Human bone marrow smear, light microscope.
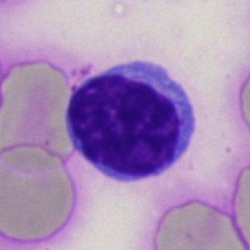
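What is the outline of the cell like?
Round and smooth.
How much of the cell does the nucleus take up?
Most of it, and its chromatin is dense and coarsely clumped.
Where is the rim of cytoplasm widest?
On the right side of the cell.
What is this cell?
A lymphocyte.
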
